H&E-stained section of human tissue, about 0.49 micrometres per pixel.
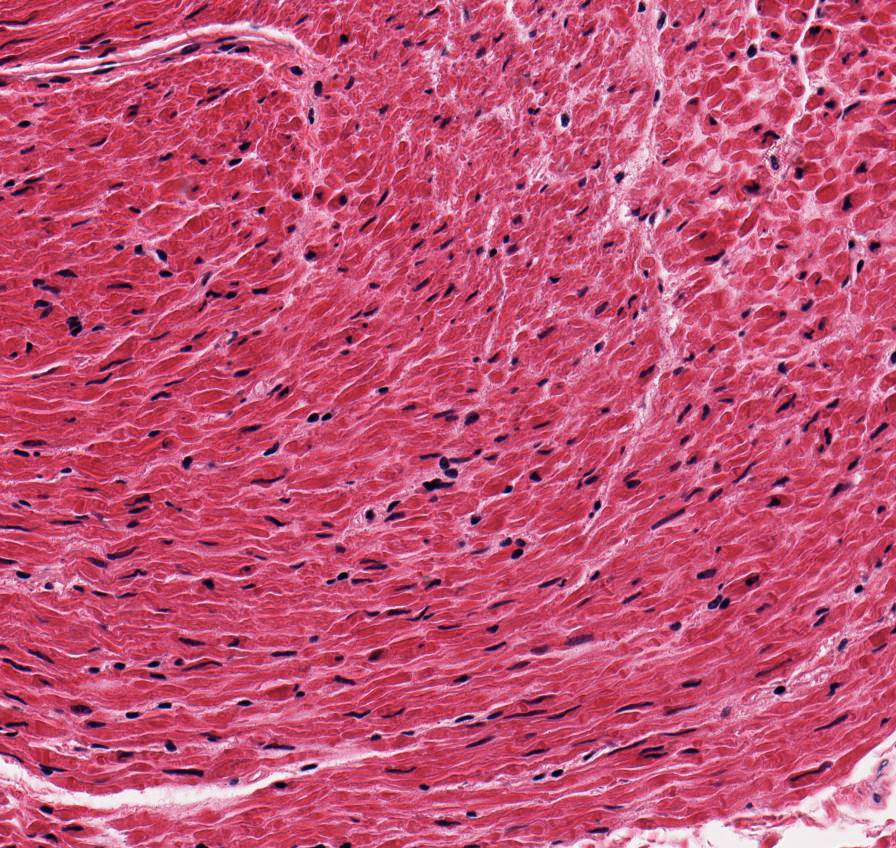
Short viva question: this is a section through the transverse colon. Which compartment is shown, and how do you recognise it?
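Here we have smooth muscle, filling the whole field as densely packed eosinophilic fibres grouped into bundles. Look at the nuclei: dark, elongated and cigar-shaped, they lie inside the fibres with their long axes parallel to them.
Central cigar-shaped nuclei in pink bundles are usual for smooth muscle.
The cytoplasm is bright pink and fairly uniform, without visible cross-striations.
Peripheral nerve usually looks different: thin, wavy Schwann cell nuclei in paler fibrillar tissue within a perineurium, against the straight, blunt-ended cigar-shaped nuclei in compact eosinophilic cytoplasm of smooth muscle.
No epithelium, glands or fat appear.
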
